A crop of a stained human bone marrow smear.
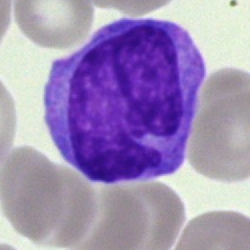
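Monocyte. Notice how the nucleus fills most of the cell and is folded, with a groove running down its middle. At the lower right, a pale patch of cytoplasm notches into it. The chromatin is finely stippled with small paler spots, not coarsely clumped.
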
